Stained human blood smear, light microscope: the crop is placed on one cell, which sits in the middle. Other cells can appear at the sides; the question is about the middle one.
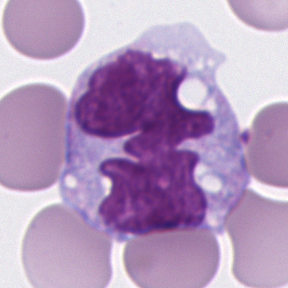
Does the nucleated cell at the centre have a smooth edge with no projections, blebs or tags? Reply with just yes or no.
No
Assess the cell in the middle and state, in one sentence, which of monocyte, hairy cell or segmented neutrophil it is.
This crop has a monocyte at its centre.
